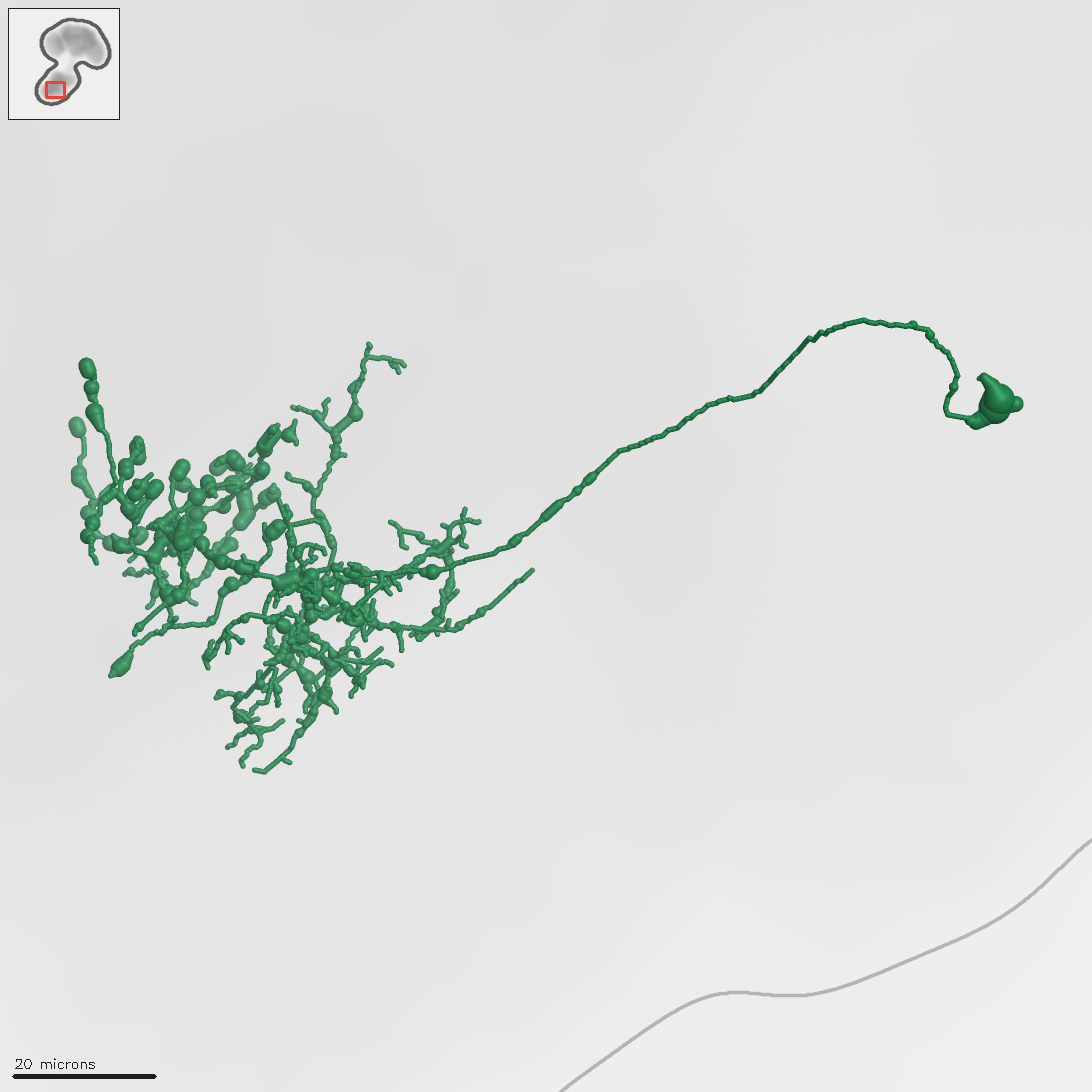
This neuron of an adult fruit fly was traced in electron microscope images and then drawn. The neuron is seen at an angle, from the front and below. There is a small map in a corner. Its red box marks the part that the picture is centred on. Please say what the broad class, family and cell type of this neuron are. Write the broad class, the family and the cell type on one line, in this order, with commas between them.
nerve-cord intrinsic neuron, hemilineage 13B, IN13B039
